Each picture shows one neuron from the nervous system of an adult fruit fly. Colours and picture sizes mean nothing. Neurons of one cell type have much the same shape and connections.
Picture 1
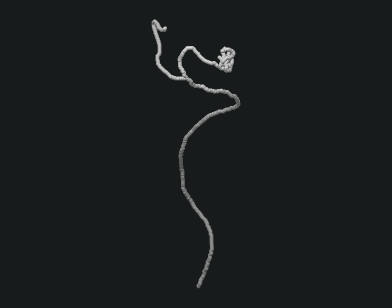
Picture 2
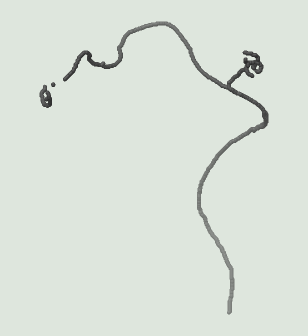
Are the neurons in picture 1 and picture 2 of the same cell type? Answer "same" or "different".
same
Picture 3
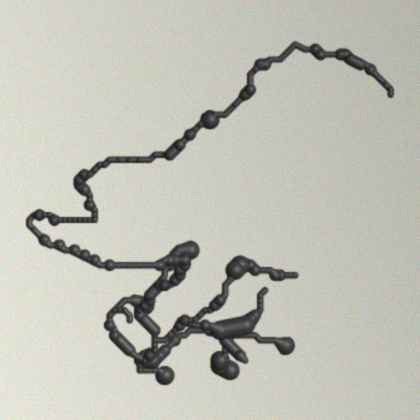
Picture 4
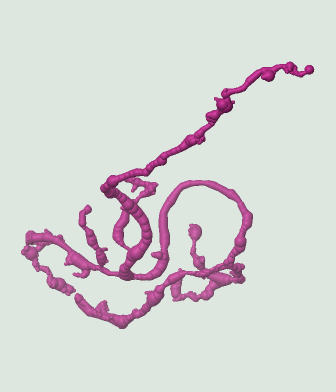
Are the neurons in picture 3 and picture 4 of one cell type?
same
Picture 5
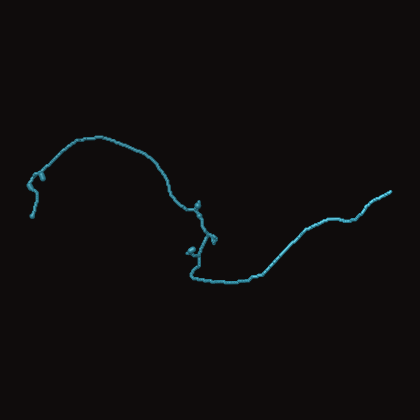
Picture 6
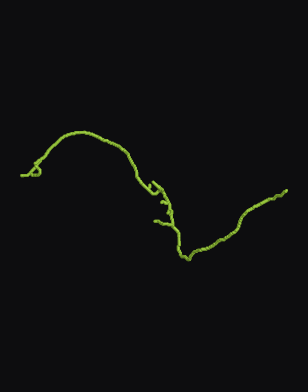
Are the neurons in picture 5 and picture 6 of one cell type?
same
